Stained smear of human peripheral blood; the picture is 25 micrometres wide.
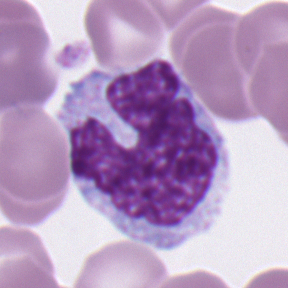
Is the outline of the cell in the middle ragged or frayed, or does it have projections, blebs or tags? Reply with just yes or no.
Yes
